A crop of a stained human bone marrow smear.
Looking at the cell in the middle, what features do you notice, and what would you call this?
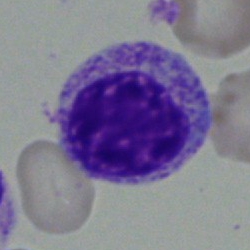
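In this cell the chromatin is dark purple, dotted with small paler spots. Many purple granules lie in the cytoplasm, whose rim is widest along the top of the cell. From the left edge, a small purple tag projects outward. Here we have a myelocyte.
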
